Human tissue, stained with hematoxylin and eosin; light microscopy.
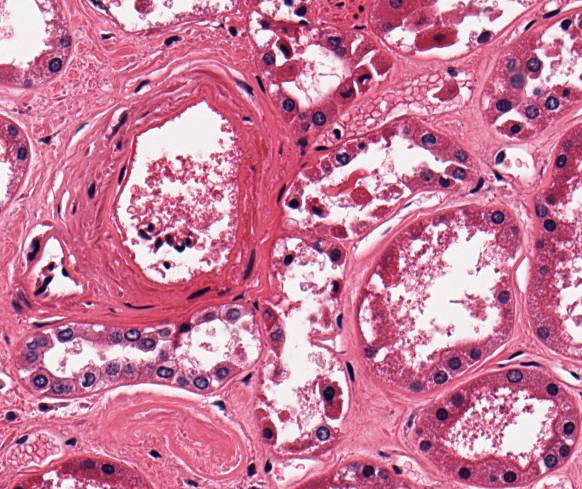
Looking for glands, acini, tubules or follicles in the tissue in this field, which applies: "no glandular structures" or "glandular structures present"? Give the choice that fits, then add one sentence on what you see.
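Glandular structures present. The tubules are lined by a single layer of cuboidal cells with pink granular cytoplasm.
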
